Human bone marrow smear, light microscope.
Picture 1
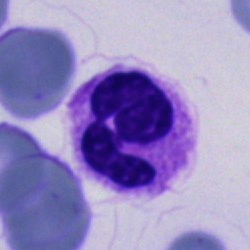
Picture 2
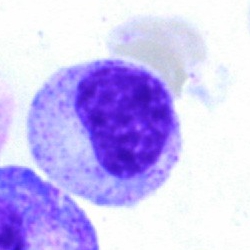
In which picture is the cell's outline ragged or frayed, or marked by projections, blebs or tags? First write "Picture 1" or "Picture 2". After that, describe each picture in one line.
Picture 1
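In picture 1: The cell outline is roughly round with a slightly ragged edge.
In picture 2: The cell outline is round and smooth.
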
